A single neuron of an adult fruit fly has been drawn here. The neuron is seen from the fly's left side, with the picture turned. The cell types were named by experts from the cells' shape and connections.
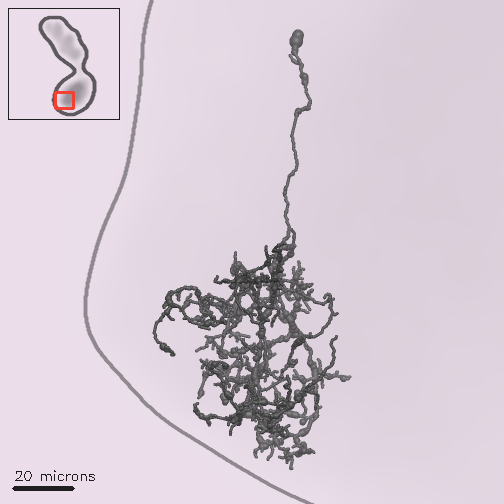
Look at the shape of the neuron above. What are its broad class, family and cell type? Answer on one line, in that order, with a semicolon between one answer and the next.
central-brain intrinsic neuron; hemilineage DM4_dorsal; SMP389_a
